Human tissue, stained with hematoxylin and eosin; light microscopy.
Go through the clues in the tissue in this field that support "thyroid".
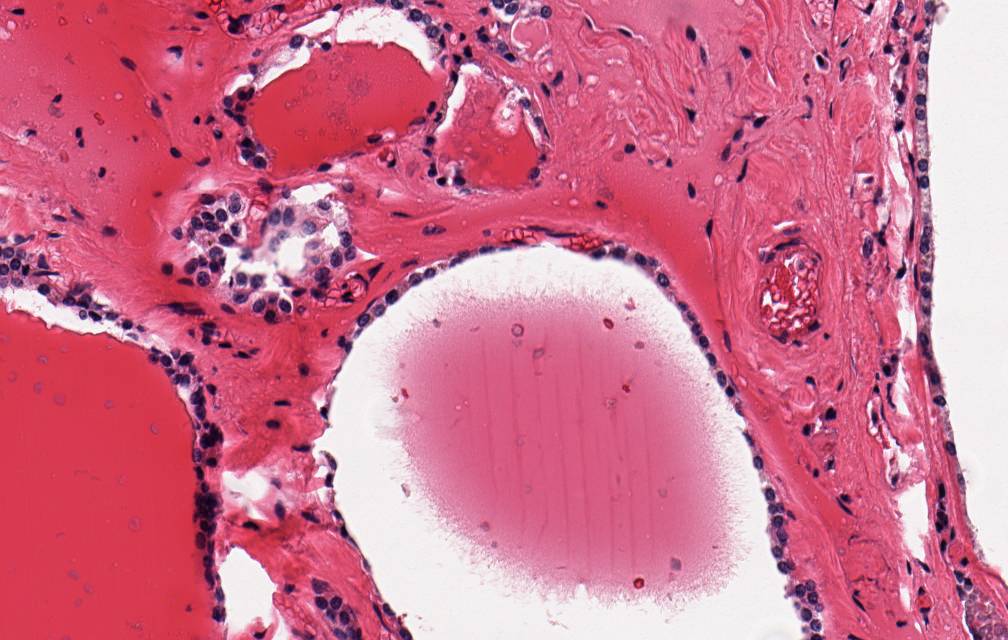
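The tissue is thyroid.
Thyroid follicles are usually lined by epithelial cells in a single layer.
The single layer of flattened to low cuboidal cells with small dark nuclei lining these follicles agrees with that.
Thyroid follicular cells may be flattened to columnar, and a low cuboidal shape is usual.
At the upper left of centre, a small cluster of tiny follicles with little or no colloid is lined by cuboidal cells with round nuclei. Colloid in the left and upper left follicles is a deep, dense red, darker than the central follicle's paler pink. A broad band of pink collagenous stroma with scattered spindle-shaped nuclei runs down the right side.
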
